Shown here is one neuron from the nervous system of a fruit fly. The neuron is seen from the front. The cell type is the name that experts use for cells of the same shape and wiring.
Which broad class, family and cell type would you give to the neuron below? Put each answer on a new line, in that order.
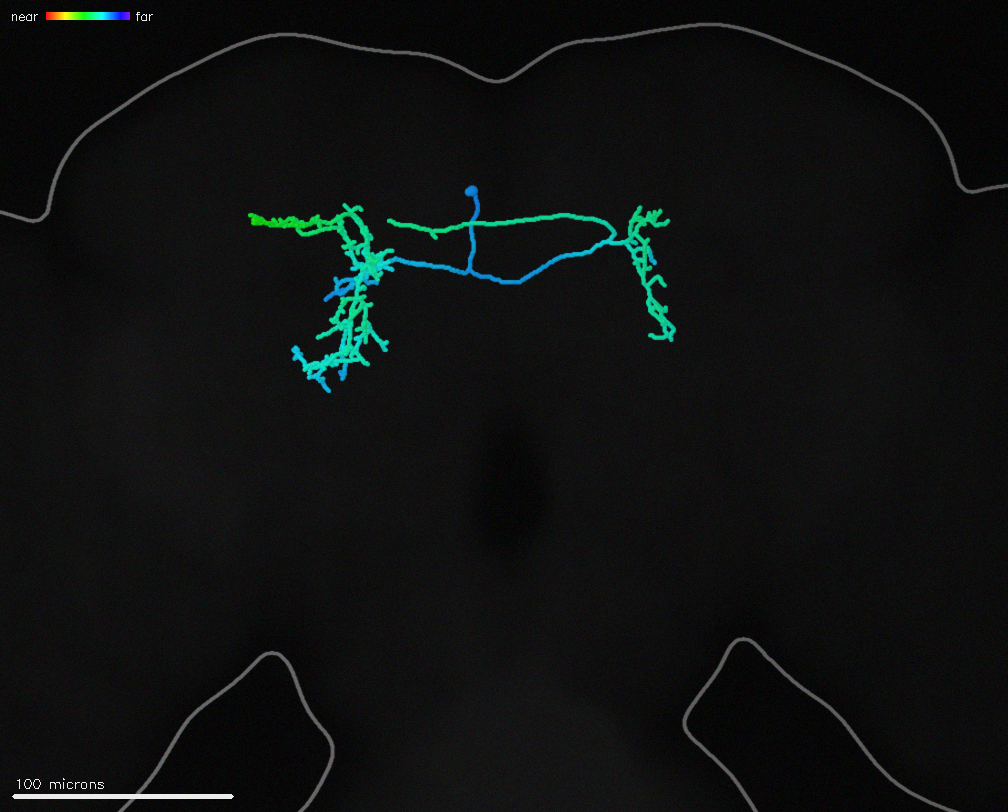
central-brain intrinsic neuron
hemilineage DM1_dorsal
CL224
